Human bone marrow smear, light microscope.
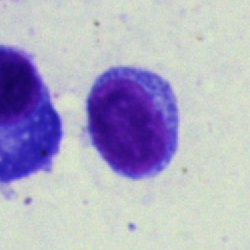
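Lymphocyte: nucleus off-centre, toward the left of the cell. Chromatin finely textured, evenly stained purple, no coarse clumps. Cytoplasm without distinct granules or vacuoles.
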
